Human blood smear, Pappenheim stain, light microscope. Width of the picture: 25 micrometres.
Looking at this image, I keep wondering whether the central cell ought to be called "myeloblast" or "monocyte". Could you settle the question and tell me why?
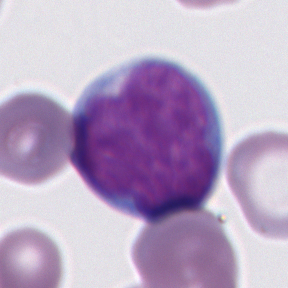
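This is a myeloblast. What settles it is the cytoplasm: the nucleus fills most of the cell and leaves only a thin rim.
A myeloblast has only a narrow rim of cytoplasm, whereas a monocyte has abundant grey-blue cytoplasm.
Otherwise, the outline is round and smooth, no granules are visible in the cytoplasm, and the purple chromatin is crossed by fine lighter streaks.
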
